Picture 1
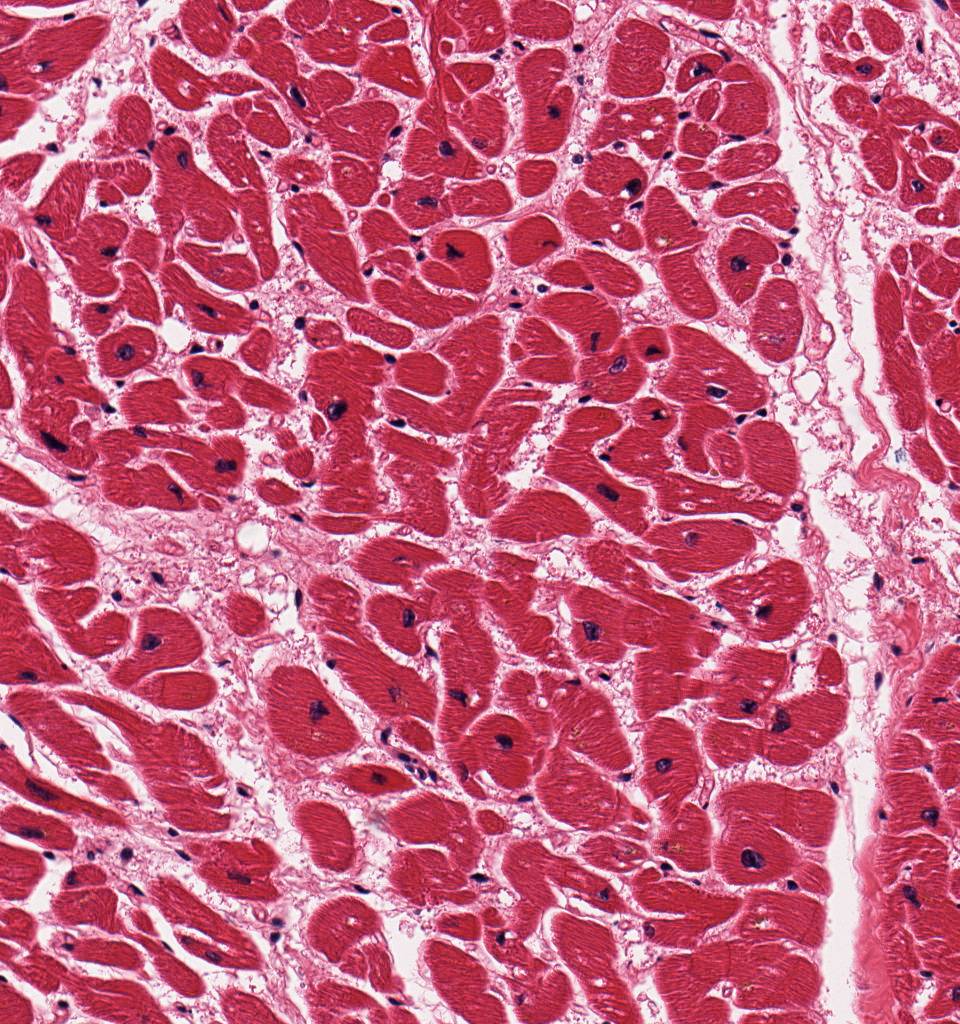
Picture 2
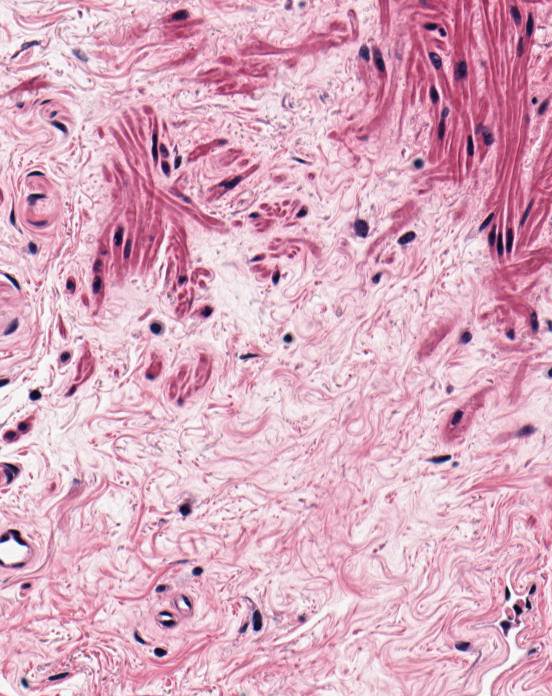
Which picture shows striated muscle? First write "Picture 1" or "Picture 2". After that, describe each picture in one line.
Picture 1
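In picture 1: Across most of the field the cardiac muscle fibres are cut transversely or obliquely, giving rounded and irregular profiles.
In picture 2: Bundles of smooth muscle lie mainly in the upper half of the field, while the lower half is loose collagenous stroma.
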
